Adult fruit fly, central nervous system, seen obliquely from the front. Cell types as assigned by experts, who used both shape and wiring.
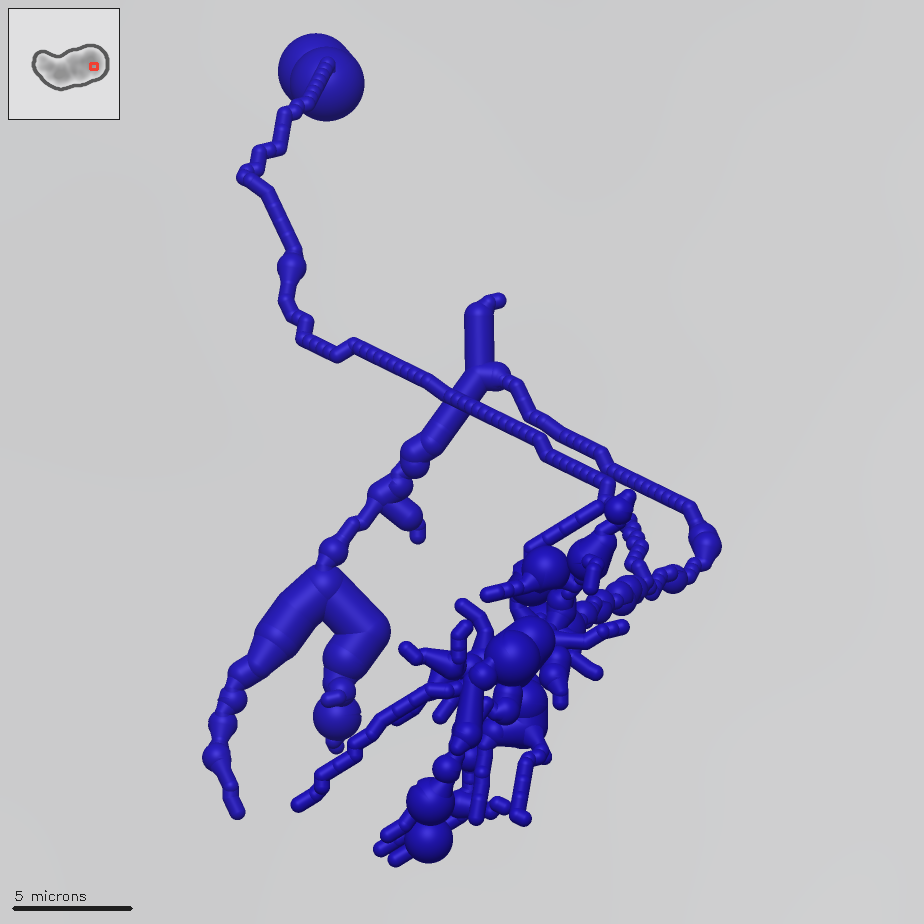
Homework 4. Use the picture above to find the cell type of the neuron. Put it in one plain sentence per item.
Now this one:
The cell type is T5c.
